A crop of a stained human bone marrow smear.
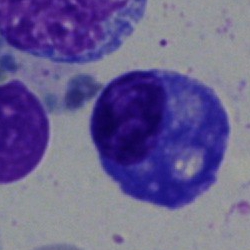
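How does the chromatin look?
Dark and coarsely clumped.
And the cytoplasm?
Abundant and deep blue, paler just right of the nucleus than at the cell edge, with a few small clear vacuoles at lower right.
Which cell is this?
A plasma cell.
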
